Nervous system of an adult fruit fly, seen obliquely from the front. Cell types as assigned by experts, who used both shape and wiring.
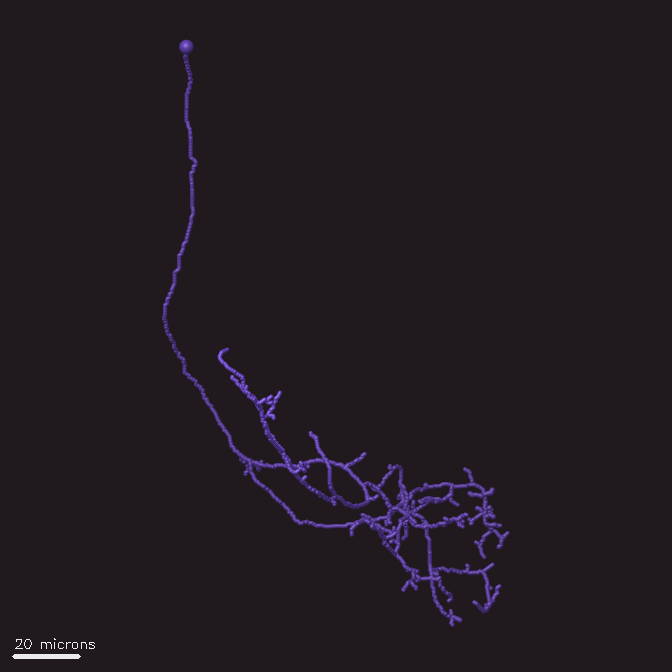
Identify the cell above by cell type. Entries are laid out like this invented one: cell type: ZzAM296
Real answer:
cell type: WED096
